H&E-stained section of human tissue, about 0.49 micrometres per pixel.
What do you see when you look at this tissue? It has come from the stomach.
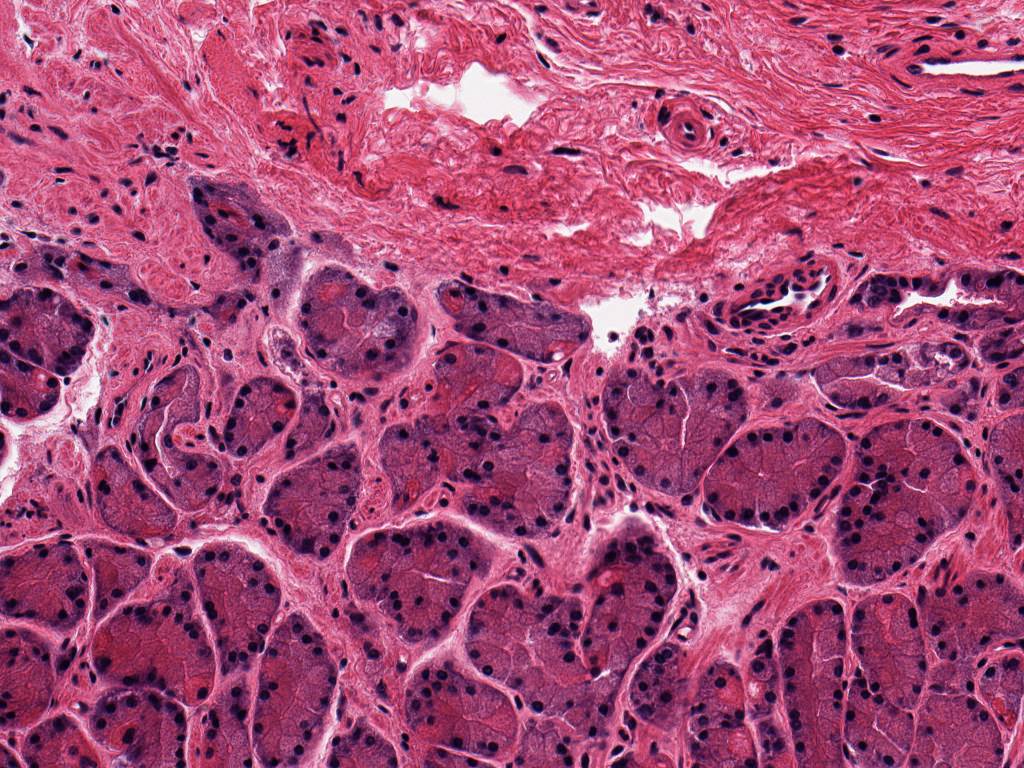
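Up top I see dense pink fibrous tissue; below, closely packed glandular units. These are rounded to lobulated acini, separated by thin pink fibrous septa. Right of centre in the fibrous part sits a small round thick-walled vessel. The stroma holds scattered elongated spindle-shaped nuclei.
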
